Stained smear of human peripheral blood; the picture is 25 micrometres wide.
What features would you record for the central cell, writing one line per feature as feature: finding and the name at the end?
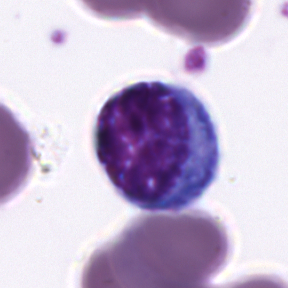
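Cell: round, smooth even outline, about 11 micrometres across
Nucleus: oval, about 11 by 8 micrometres, no notch or fold
Nuclear position: toward the left of the cell
Nuclear share: about 70% of the cell's area
Chromatin: dark purple, clumped, small pale gaps between clumps
Cytoplasm: no vacuoles
Name: plasma cell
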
